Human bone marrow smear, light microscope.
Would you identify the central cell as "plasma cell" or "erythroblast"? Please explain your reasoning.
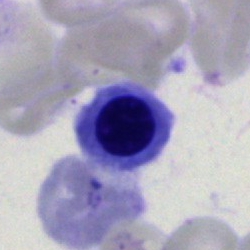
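I see an erythroblast here.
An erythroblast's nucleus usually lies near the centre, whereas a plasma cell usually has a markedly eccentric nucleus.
In this cell the medium blue cytoplasm forms a rim that fully surrounds the nucleus. The chromatin is very dark and densely condensed, with almost no internal pattern, and I find no visible granules in the cytoplasm. The outline is roughly round, though slightly angular on the right side.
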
